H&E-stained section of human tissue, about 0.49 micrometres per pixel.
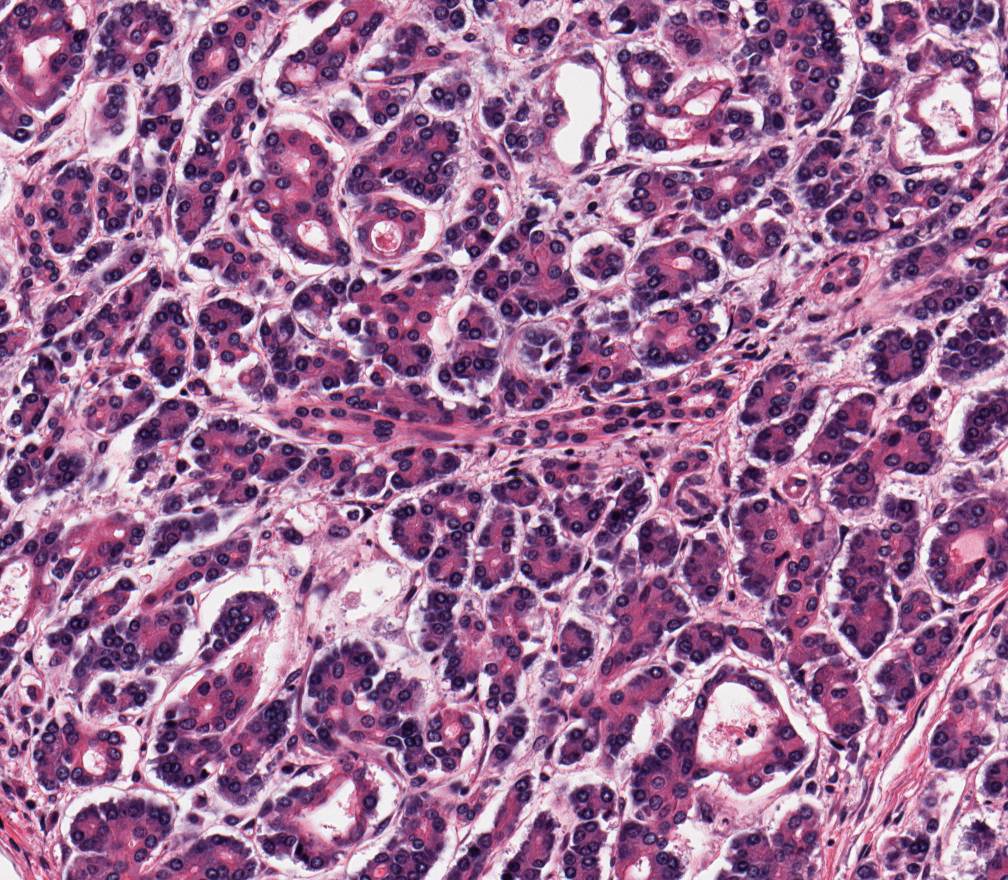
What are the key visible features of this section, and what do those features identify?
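Notice that the whole field is closely packed with small glandular units, parted only by thin stromal strands. Their lining cells have abundant pink cytoplasm and round, dark, fairly uniform nuclei. A narrow band of spindle-shaped cells and pink fibres crosses the middle roughly horizontally. This is pancreas.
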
